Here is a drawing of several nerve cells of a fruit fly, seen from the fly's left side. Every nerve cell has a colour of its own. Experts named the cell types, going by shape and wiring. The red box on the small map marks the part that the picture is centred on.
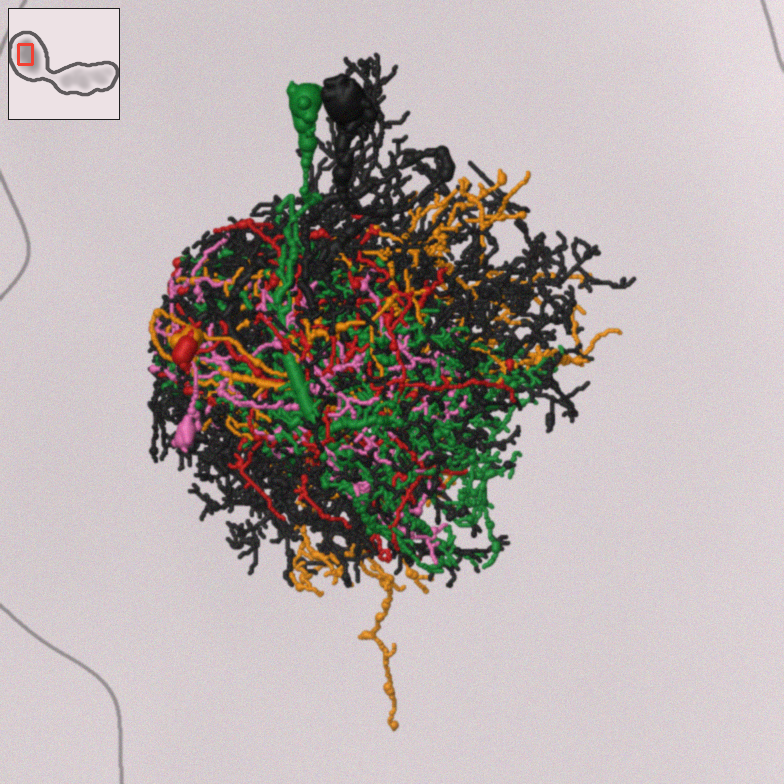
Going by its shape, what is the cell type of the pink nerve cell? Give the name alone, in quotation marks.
"AVLP293"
